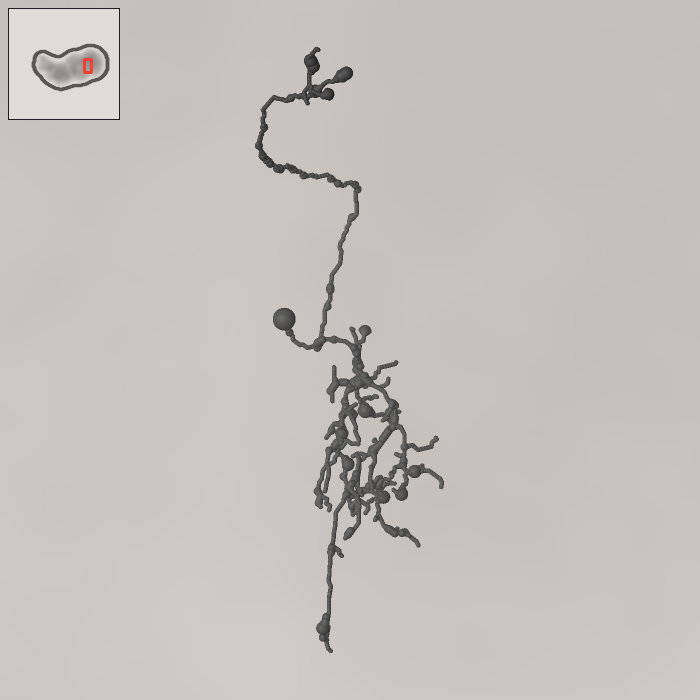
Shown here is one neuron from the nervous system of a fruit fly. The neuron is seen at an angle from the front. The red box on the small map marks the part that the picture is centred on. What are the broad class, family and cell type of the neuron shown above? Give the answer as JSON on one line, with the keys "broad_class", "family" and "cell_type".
{"broad_class": "visual projection neuron", "family": "LPC", "cell_type": "LPC2"}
